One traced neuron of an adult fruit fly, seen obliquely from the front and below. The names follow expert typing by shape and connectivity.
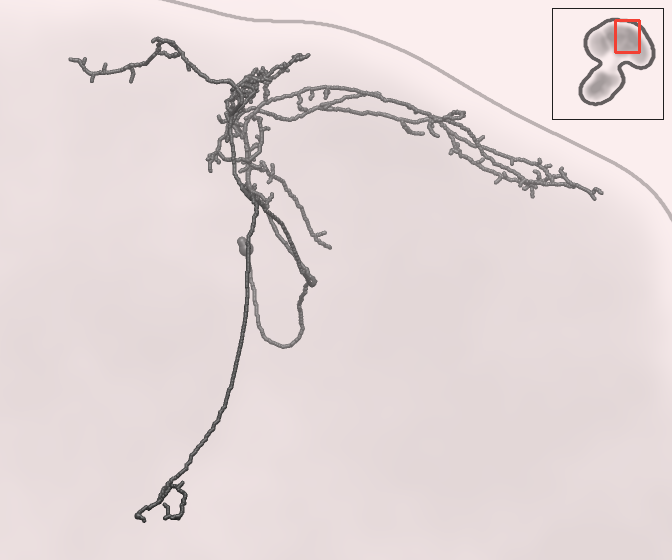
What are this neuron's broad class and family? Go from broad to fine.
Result: central-brain intrinsic neuron; hemilineage SMPpv1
